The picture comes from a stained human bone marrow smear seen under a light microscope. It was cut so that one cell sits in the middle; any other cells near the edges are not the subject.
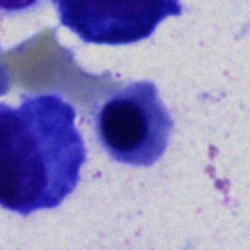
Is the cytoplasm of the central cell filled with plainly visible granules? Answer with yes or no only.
No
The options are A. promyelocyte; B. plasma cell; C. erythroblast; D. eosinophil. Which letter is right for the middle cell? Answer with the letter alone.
C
